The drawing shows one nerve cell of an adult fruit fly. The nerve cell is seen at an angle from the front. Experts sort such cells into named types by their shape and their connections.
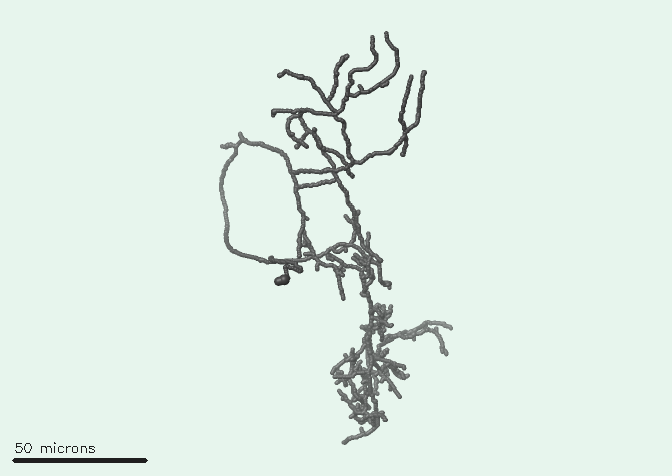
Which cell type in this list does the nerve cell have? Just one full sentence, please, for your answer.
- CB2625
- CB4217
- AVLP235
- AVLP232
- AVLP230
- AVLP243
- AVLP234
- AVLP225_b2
This nerve cell is given the cell type AVLP225_b2.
